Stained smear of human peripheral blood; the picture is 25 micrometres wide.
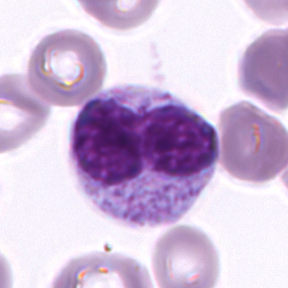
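Band neutrophil (nucleated cell at centre), stained peripheral blood smear. Cell outline round and smooth. Nucleus of two lobes lying side by side, placed in the upper half of the cell, with most of the cytoplasm below it. No vacuoles in the cytoplasm.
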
